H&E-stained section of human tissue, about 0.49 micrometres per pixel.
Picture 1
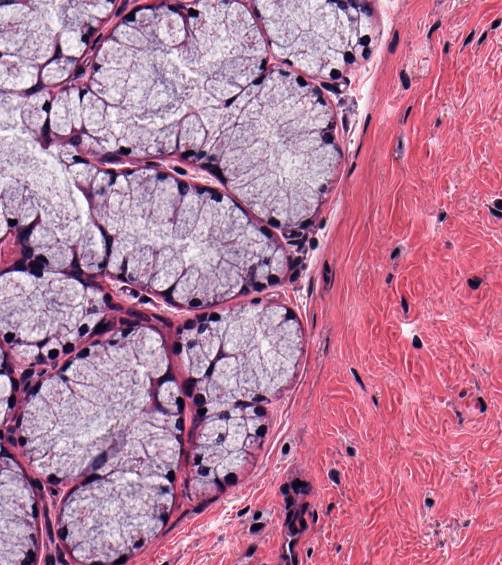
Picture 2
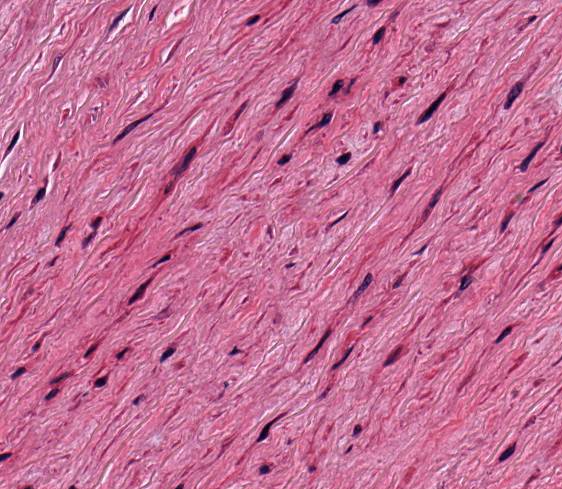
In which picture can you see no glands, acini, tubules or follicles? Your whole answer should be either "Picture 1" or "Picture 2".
Picture 2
